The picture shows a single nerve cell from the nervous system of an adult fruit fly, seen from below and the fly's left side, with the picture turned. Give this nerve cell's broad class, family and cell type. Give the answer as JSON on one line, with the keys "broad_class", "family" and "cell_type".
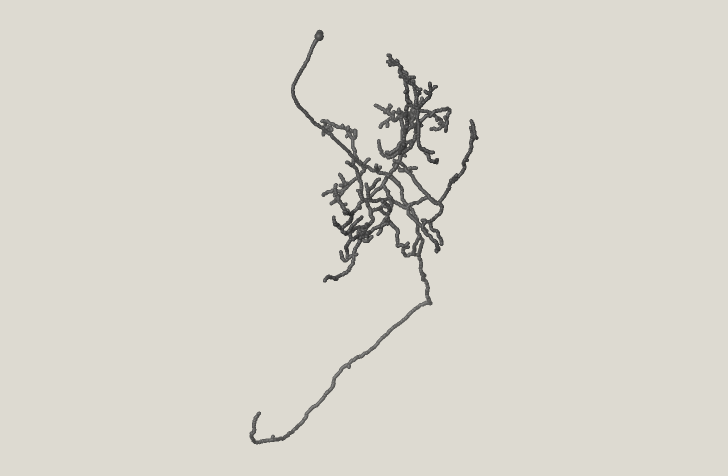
{"broad_class": "nerve-cord intrinsic neuron", "family": "hemilineage 08B", "cell_type": "IN08B083_a"}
